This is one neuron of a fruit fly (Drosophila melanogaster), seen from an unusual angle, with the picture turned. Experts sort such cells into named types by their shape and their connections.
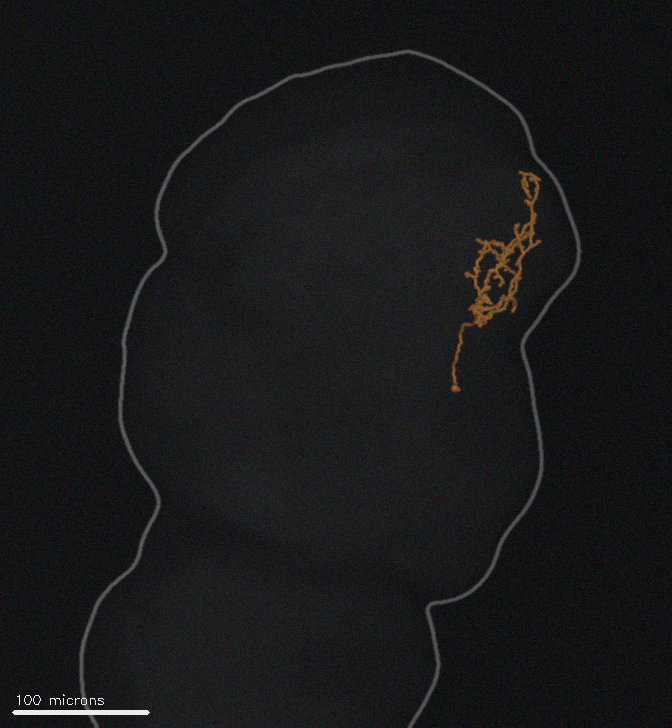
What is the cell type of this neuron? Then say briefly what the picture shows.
It is of cell type SMP410. This is a central-brain intrinsic neuron. By the scale bar it is about 160 microns tall in this view. In this view it is taller than it is wide.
